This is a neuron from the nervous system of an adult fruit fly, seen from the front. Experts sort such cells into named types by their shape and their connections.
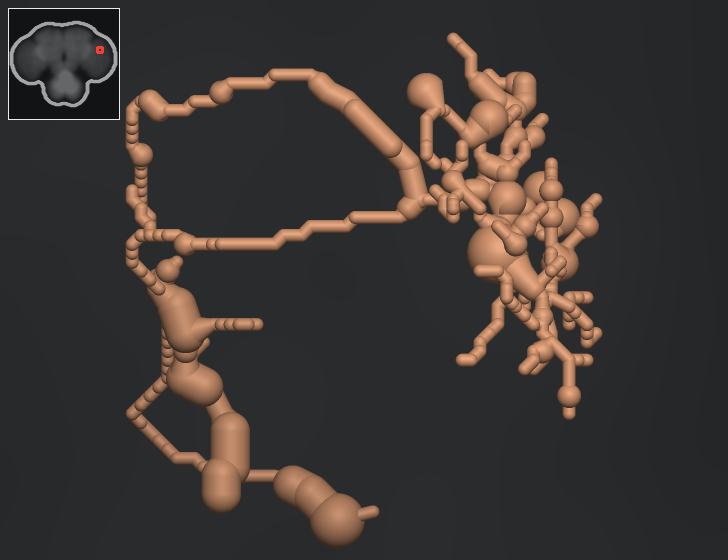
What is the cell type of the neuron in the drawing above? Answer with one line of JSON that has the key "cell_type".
{"cell_type": "T4c"}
